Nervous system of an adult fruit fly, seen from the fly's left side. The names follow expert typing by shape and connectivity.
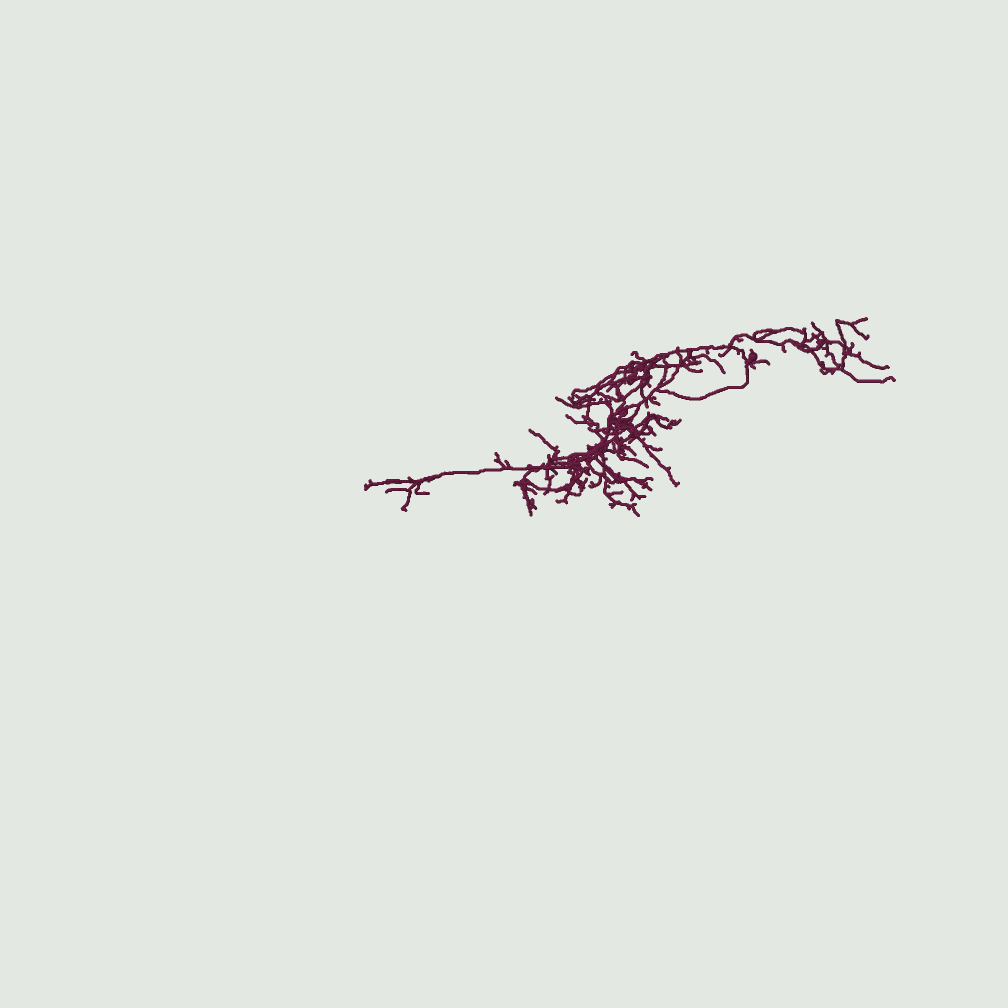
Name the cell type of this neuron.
IN12A026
